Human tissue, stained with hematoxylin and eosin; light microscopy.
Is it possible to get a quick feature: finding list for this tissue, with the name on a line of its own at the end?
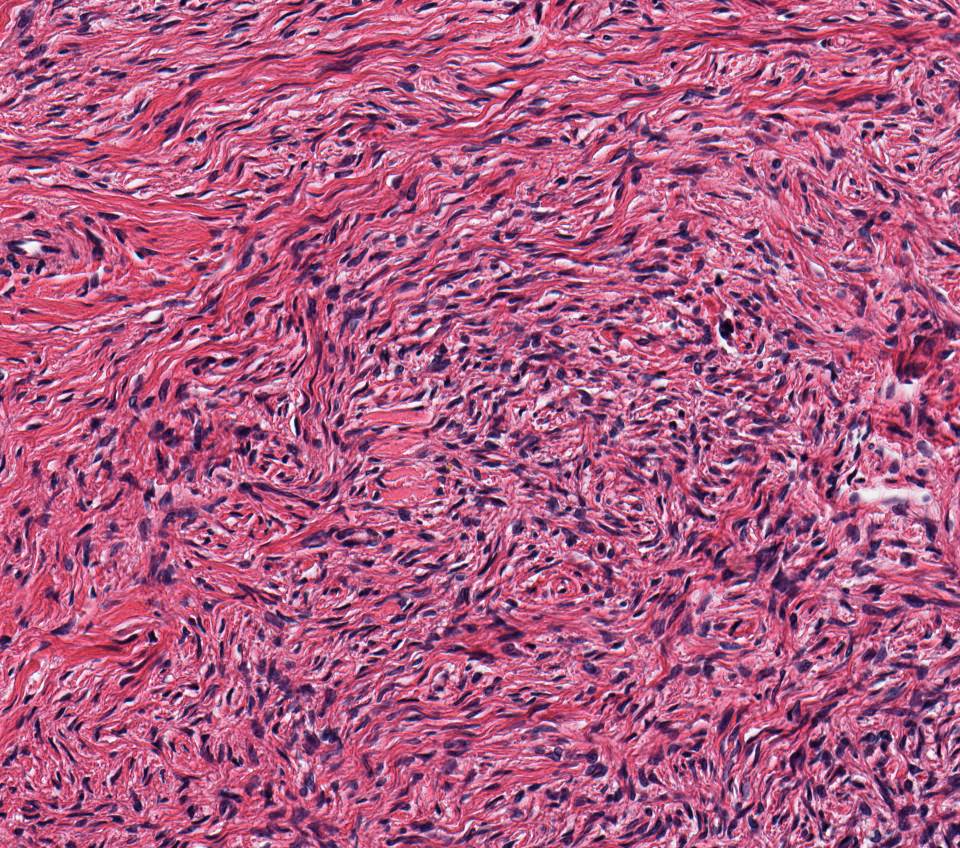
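Arrangement: whorled, cartwheel-like swirls in the centre
Nuclei: elongated to oval, dark purple
Cytoplasm: scant and pink, borders indistinct, merging into surrounding collagen
Collagen: wavy bright pink bundles between cells, thickest upper left
Tissue: ovary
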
